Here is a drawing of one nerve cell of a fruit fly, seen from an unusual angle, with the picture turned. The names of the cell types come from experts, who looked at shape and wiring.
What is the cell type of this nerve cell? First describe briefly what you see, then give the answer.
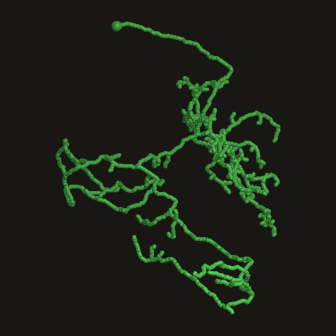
The picture shows dozens of branch ends. In this view it is taller than it is wide. It is a nerve-cord intrinsic neuron. Its cell type is INXXX369.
